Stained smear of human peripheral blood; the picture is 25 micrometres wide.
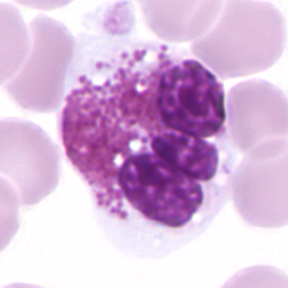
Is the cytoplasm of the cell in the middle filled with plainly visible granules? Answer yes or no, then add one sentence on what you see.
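Yes. Numerous coarse round purple-red granules fill the left part of the cytoplasm.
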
